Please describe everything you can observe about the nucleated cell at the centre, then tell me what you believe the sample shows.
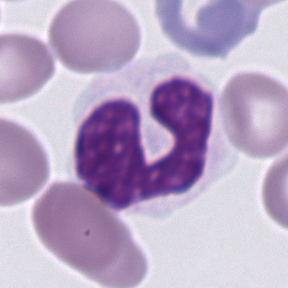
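Its nucleus forms a single curved band in a U shape, open side facing upward. The band is fairly even in thickness, and no thin strands pinch it into lobes. The chromatin is deep purple and coarsely clumped, scattered with small pale spots. The cell outline is roughly round, without surface projections. The cell is a band neutrophil.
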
